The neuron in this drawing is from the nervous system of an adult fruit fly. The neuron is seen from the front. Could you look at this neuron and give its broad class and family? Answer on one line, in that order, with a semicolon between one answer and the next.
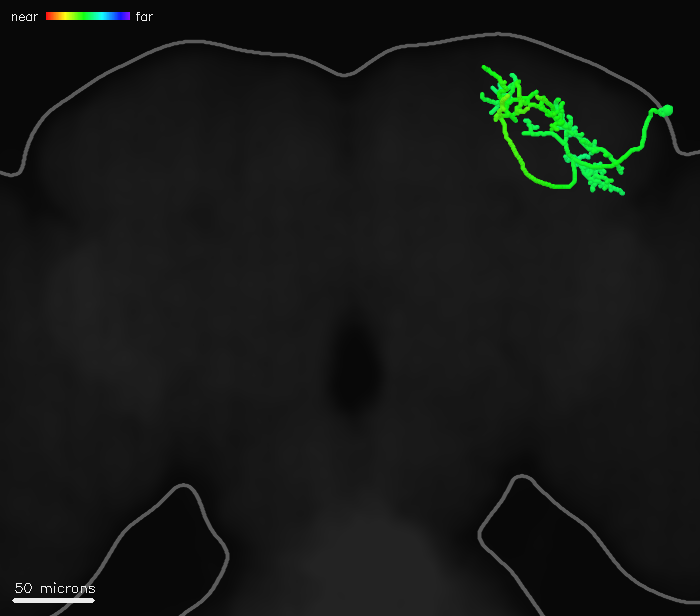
central-brain intrinsic neuron; hemilineage SLPal1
